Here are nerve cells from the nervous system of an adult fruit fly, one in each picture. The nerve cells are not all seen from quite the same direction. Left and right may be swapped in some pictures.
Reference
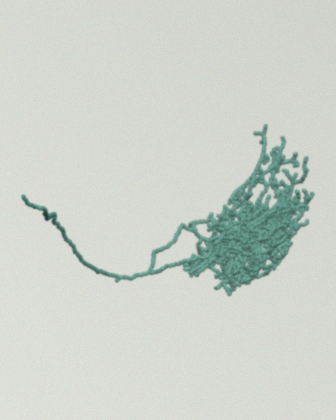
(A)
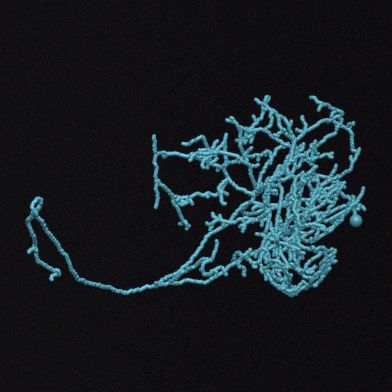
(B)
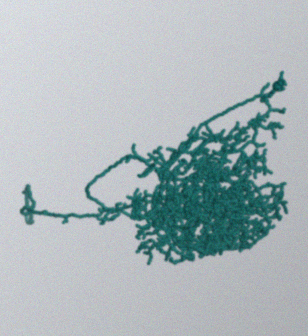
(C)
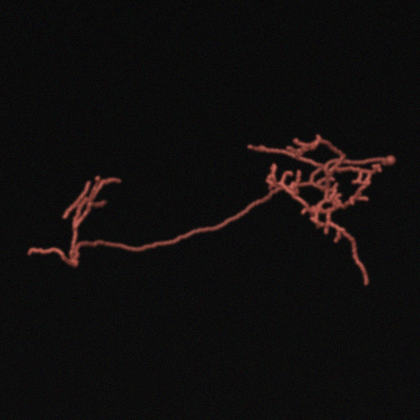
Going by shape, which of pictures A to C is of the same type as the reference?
B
